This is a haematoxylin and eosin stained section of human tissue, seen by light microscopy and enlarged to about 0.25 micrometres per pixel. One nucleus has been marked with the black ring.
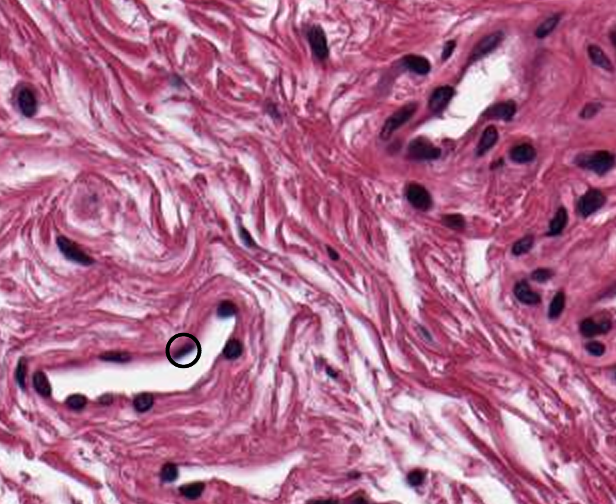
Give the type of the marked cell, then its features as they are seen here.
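The marked cell is an endothelial cell. The nucleus stains dark and fairly evenly, similar in darkness to the other nuclei along the same lumen. Hardly any cytoplasm shows around the nucleus; the cell is only a thin line along the wall, with no distinct cell outline of its own.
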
